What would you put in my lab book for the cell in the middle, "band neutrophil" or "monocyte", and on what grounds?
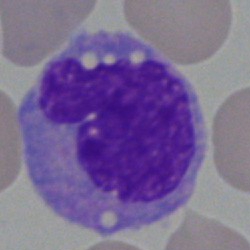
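This is a monocyte rather than a band neutrophil. Its nucleus has a deep notch on the left side, giving it a folded, kidney-like shape. The cytoplasm is abundant and pale grey-blue. Three small clear round vacuoles lie in a row along the top edge of the nucleus, and a single one sits at the lower edge of the cytoplasm.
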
